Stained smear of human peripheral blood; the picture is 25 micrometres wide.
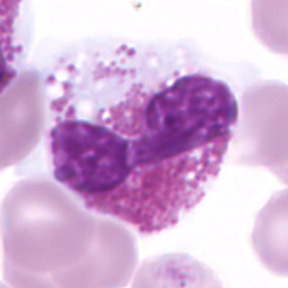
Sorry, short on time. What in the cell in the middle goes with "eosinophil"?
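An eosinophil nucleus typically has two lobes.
That fits here: one lobe lies toward the lower left and the other toward the upper right. The chromatin is dark purple and dense, and the granules are fairly even in size.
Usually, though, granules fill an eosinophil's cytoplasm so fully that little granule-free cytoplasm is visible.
That part doesn't match so well, because the upper part of this cytoplasm is paler and more sparsely granulated than the lower part.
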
